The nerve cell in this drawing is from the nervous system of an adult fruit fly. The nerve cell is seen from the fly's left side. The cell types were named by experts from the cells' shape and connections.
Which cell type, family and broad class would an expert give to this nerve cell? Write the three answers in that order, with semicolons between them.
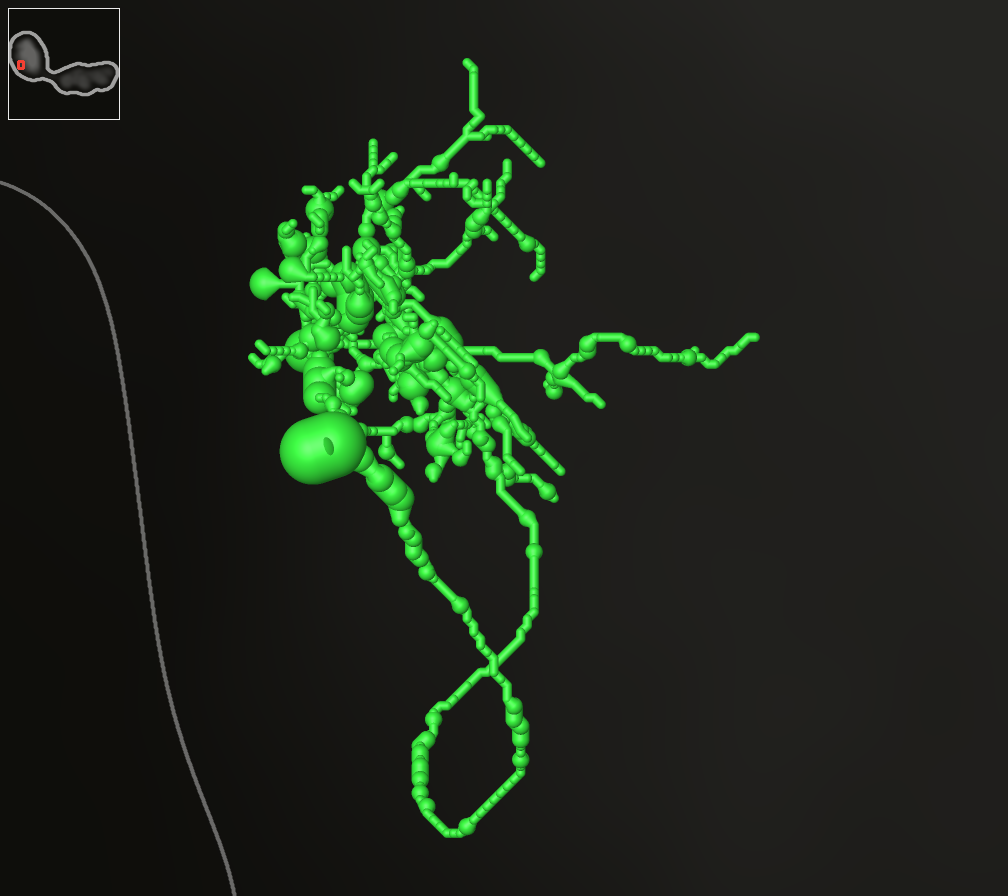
GNG402; hemilineage TRdm; central-brain intrinsic neuron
